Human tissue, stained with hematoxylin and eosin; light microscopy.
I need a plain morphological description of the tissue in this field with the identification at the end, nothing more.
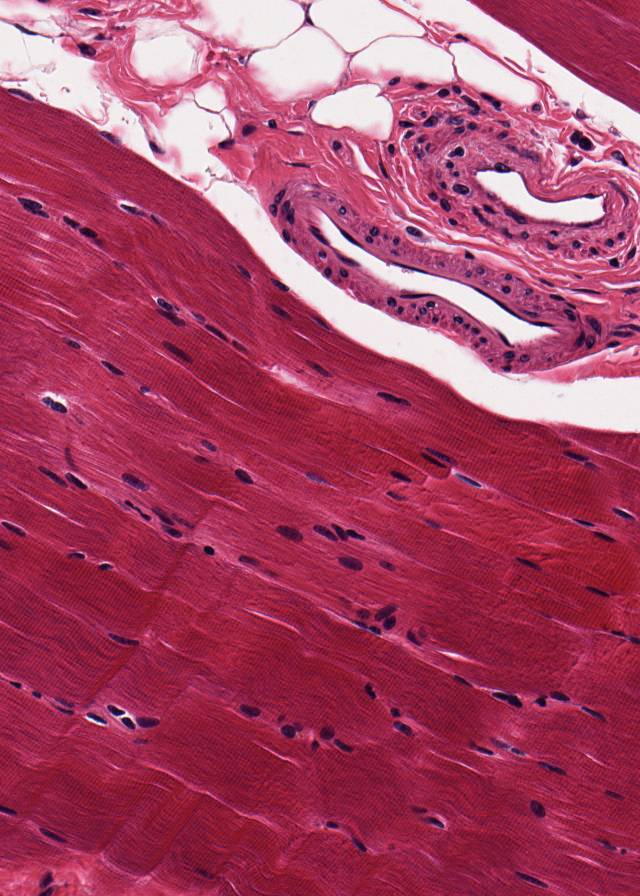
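Muscle fibres parallel, cut lengthwise, running diagonally upper left to lower right. Nuclei dark, elongated, at fibre edges. Cytoplasm deep red with eosin. Fine transverse striations across fibres. Tissue: skeletal muscle.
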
